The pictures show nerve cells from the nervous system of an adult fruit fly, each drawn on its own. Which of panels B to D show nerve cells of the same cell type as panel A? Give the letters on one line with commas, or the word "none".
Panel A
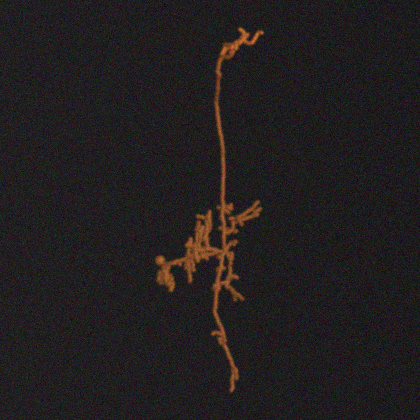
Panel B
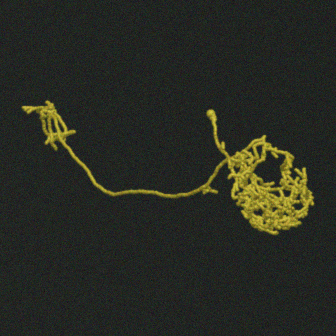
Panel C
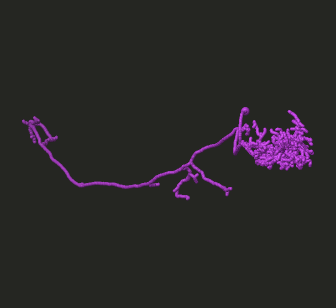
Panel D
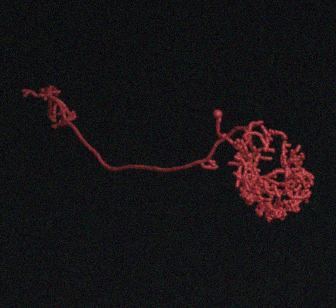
none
